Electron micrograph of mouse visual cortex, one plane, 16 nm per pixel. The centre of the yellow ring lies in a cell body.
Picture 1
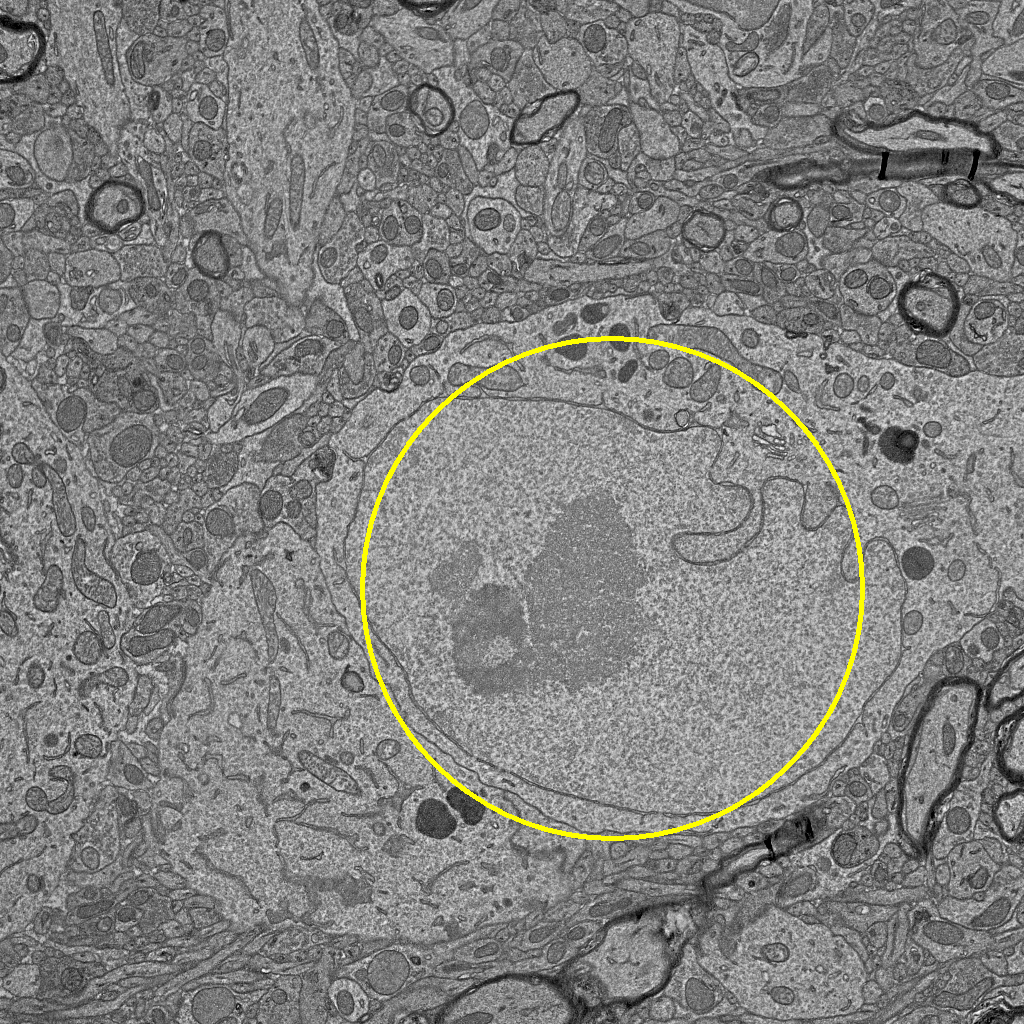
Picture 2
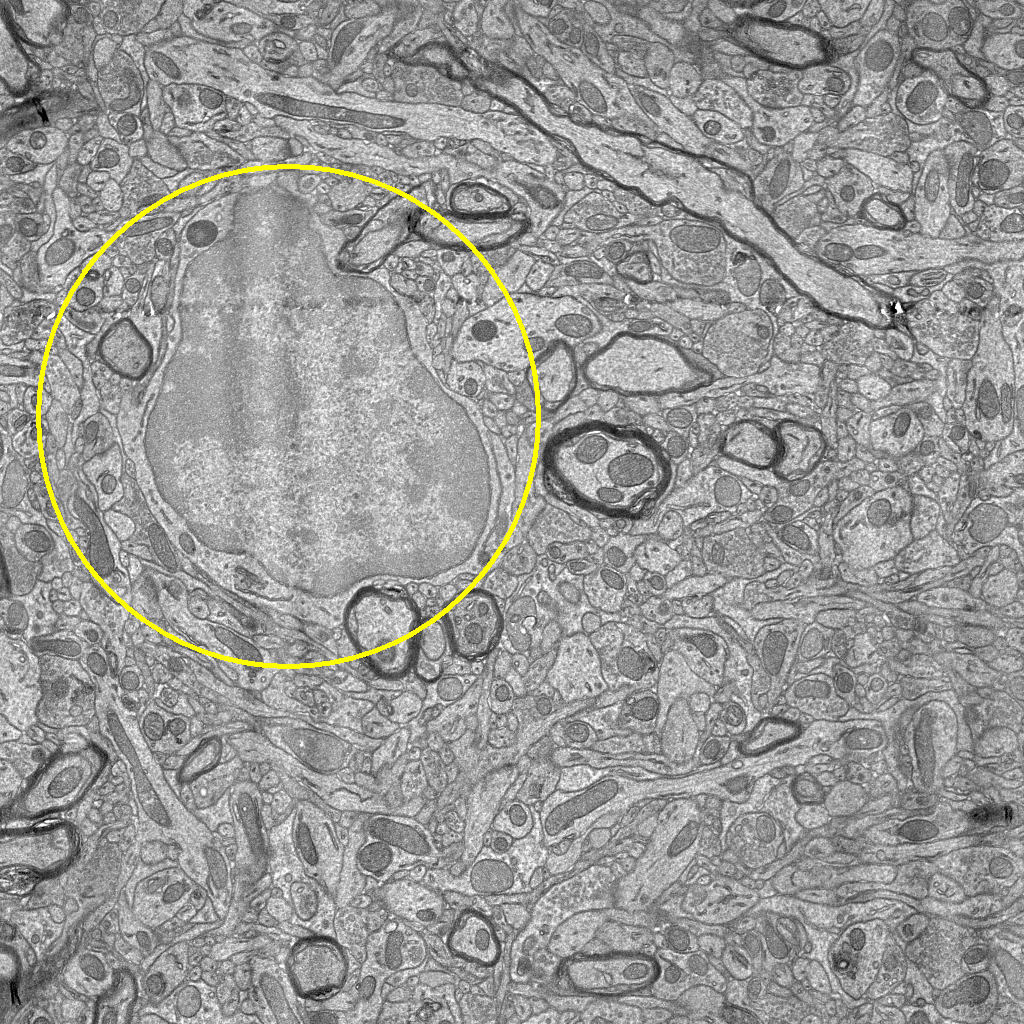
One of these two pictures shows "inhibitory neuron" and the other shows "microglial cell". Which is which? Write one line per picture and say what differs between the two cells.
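Picture 1: inhibitory neuron. On the upper right, the nuclear envelope folds deeply inward as a long loop.
Picture 2: microglial cell. The nuclear envelope runs smoothly, without deep infoldings.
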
